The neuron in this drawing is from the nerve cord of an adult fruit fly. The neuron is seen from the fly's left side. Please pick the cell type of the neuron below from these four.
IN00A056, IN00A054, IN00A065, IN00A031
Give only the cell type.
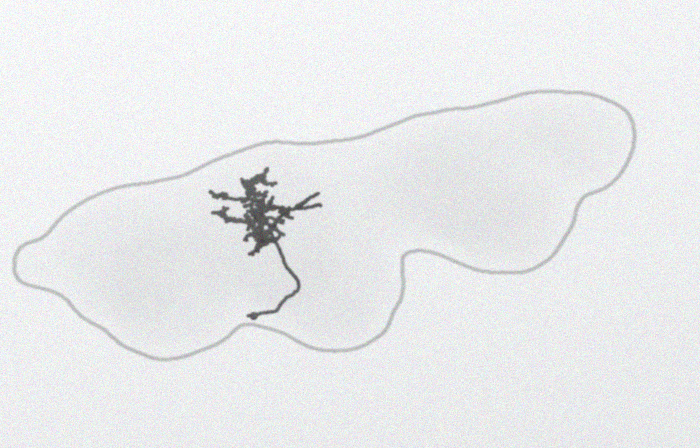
IN00A056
